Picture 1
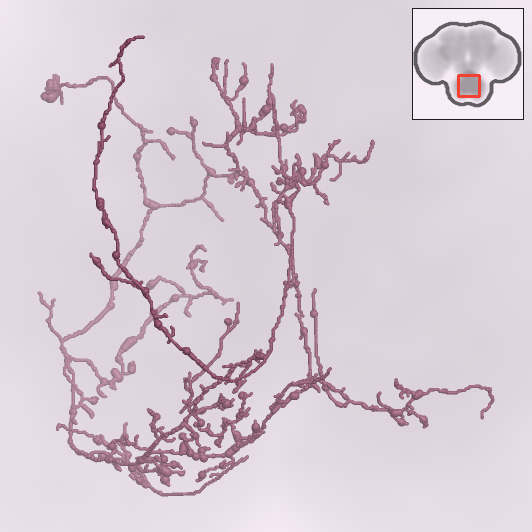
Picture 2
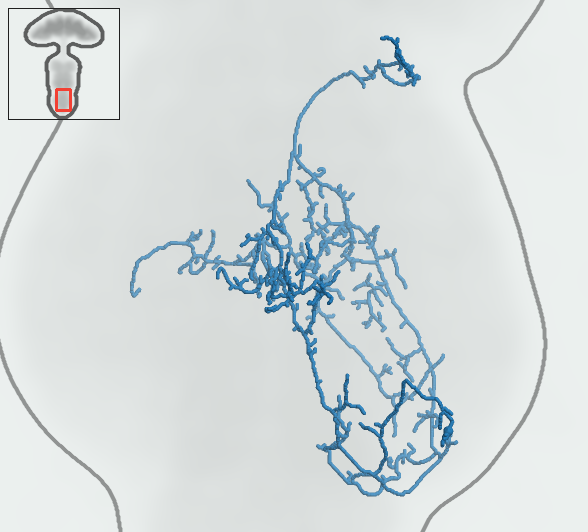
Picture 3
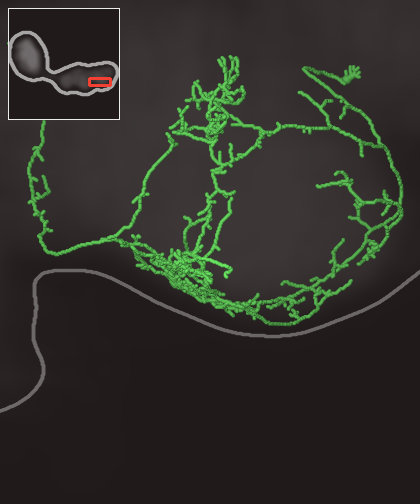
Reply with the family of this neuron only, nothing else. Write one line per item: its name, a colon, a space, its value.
family: hemilineage 19A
